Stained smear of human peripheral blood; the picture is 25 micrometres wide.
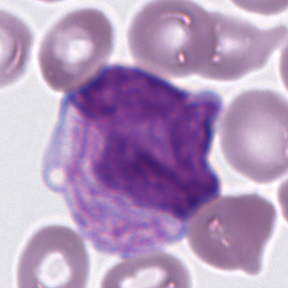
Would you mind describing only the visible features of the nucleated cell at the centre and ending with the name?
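You'll find the nucleus sitting toward the upper right of the cell, its chromatin stained dark purple. No nucleoli show clearly inside it. And the cytoplasm has no coarse granules at all. This one is an atypical promyelocyte.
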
